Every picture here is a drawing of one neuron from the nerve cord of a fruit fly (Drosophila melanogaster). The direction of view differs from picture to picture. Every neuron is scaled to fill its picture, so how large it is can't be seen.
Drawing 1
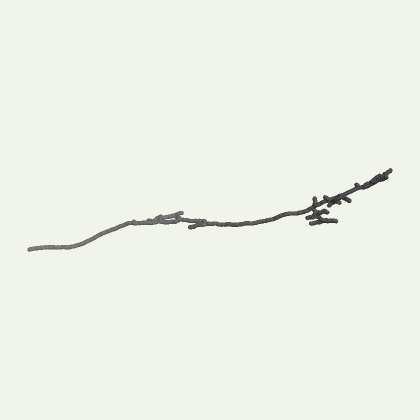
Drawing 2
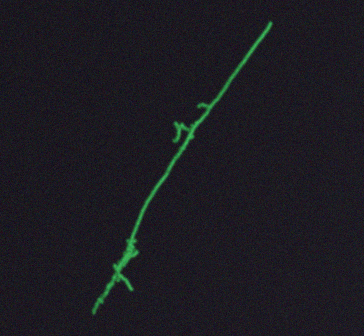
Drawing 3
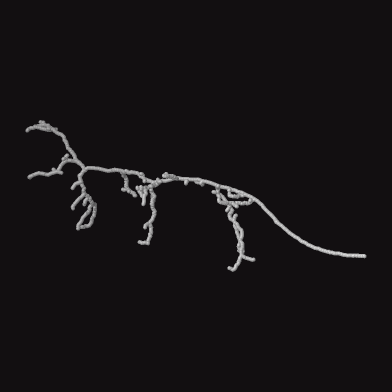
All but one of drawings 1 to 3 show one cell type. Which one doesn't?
3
